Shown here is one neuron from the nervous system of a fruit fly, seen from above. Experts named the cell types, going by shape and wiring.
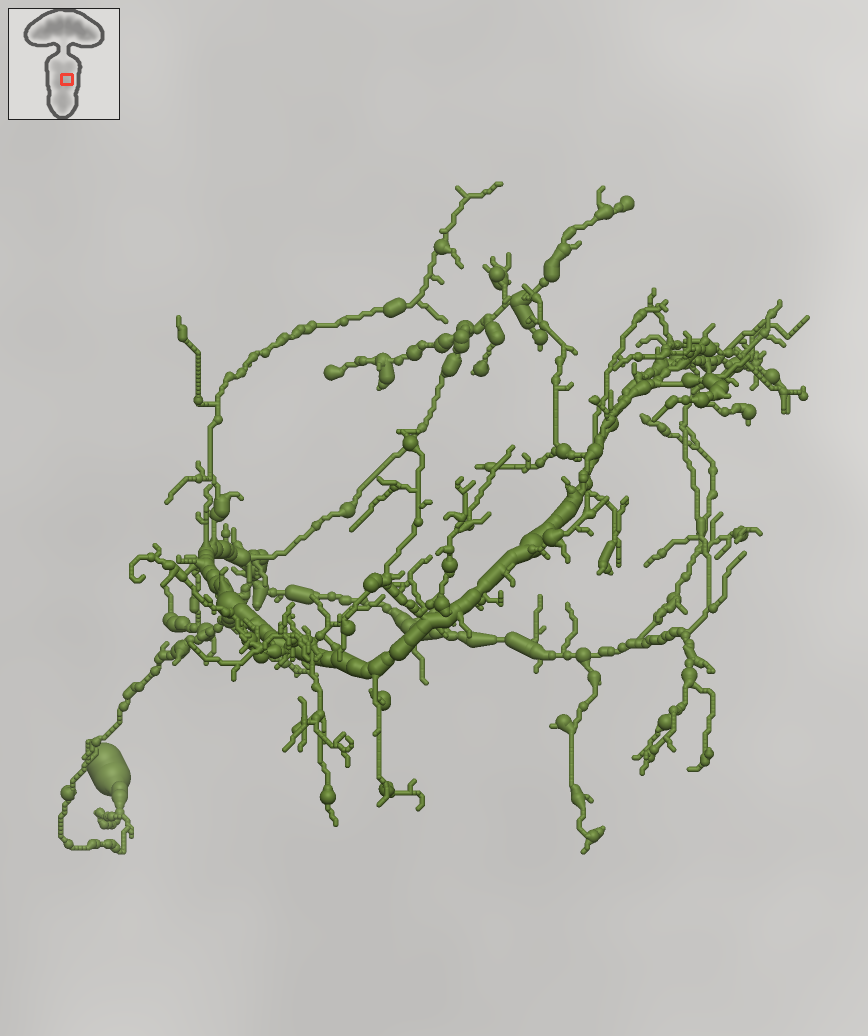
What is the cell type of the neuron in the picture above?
IN06B061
